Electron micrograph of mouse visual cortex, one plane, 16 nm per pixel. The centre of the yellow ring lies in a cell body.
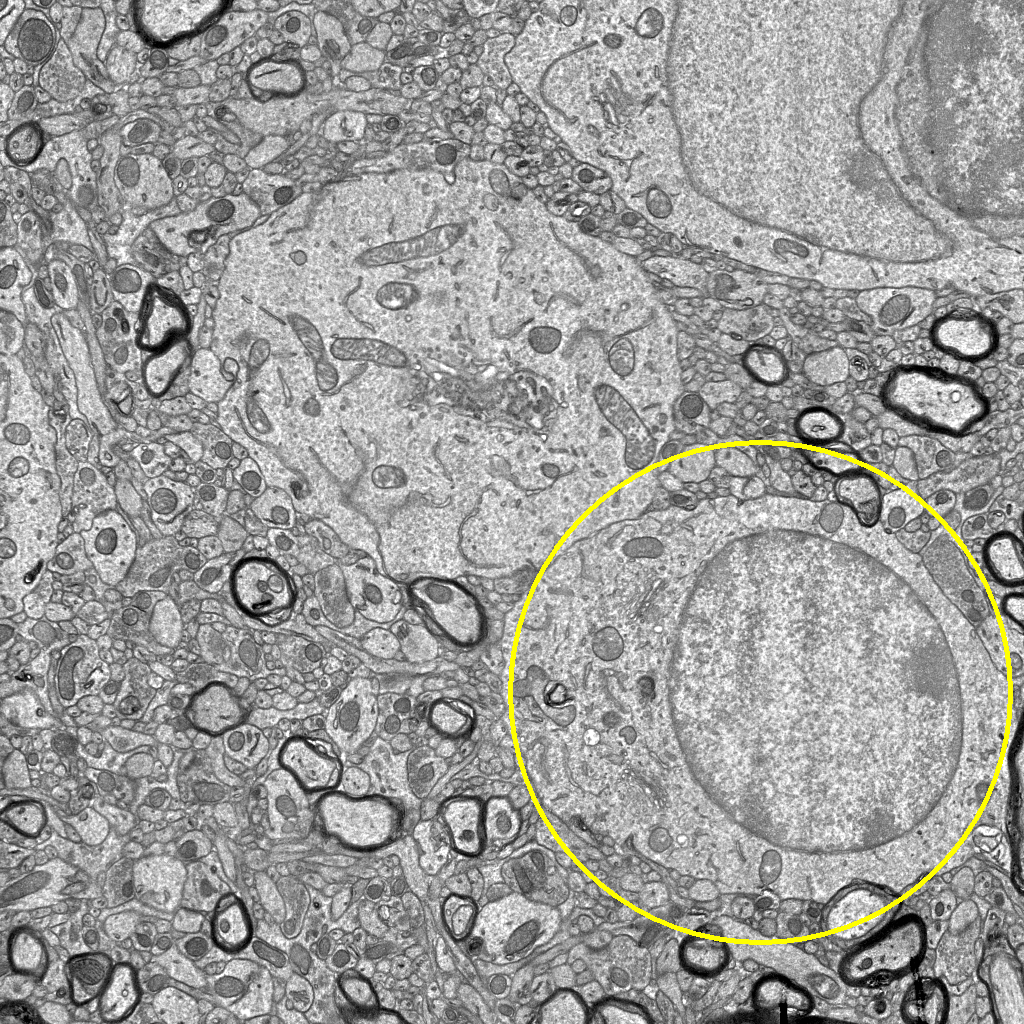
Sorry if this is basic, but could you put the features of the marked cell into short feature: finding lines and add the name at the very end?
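Nucleus: large rounded oval, outline wholly in view
Envelope: smooth, without infoldings
Cytoplasm: rim broader on the left of the nucleus than on the right
Golgi: stacked membranes in the cytoplasm left of the nucleus
Name: oligodendrocyte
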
